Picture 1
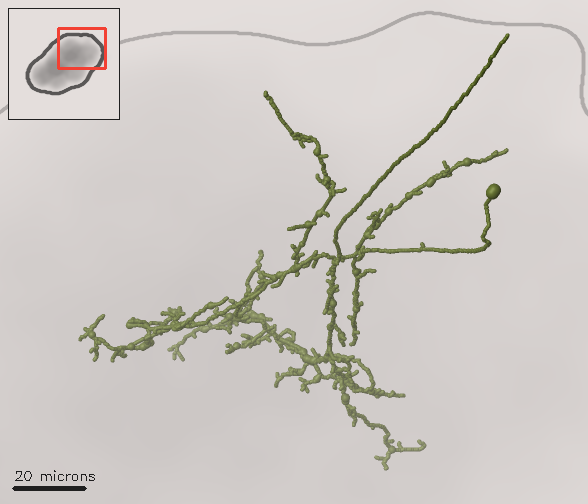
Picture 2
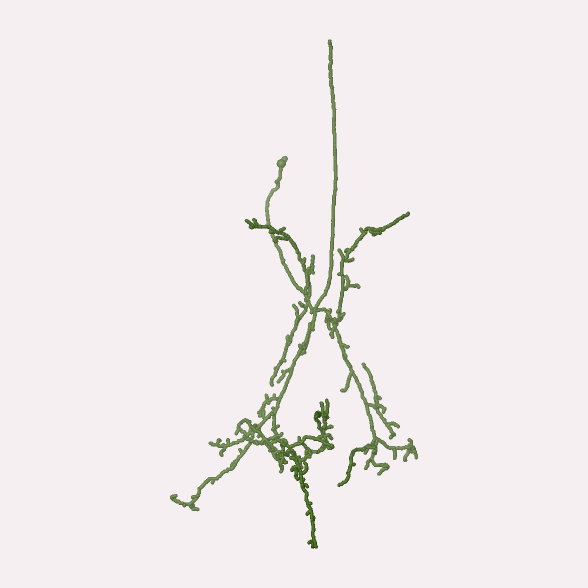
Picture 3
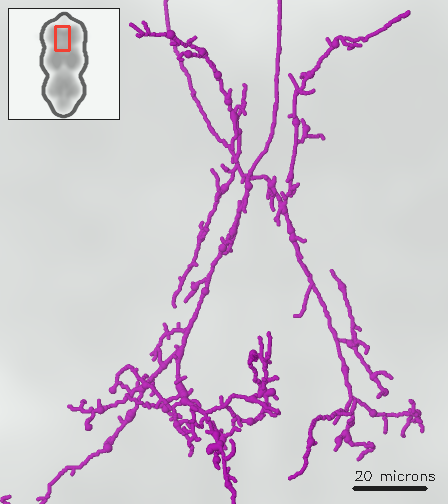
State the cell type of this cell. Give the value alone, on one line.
AN08B102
